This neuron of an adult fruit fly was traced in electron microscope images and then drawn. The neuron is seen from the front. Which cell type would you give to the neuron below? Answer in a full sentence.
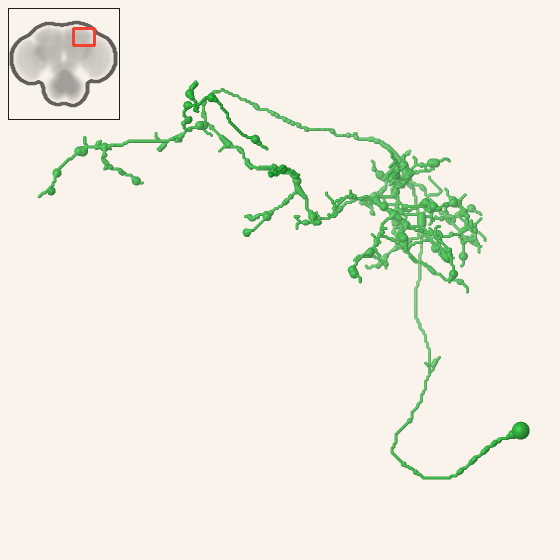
The cell type is LHAV3b1.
